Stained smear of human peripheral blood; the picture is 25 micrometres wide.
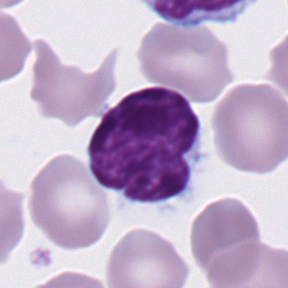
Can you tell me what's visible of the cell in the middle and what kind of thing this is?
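Roughly round outline on this one, and the nucleus has a notch or cleft at its lower right. You won't find granules in the cytoplasm. Note the fine hair-like projections coming off the lower right border. It's a typical lymphocyte.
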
